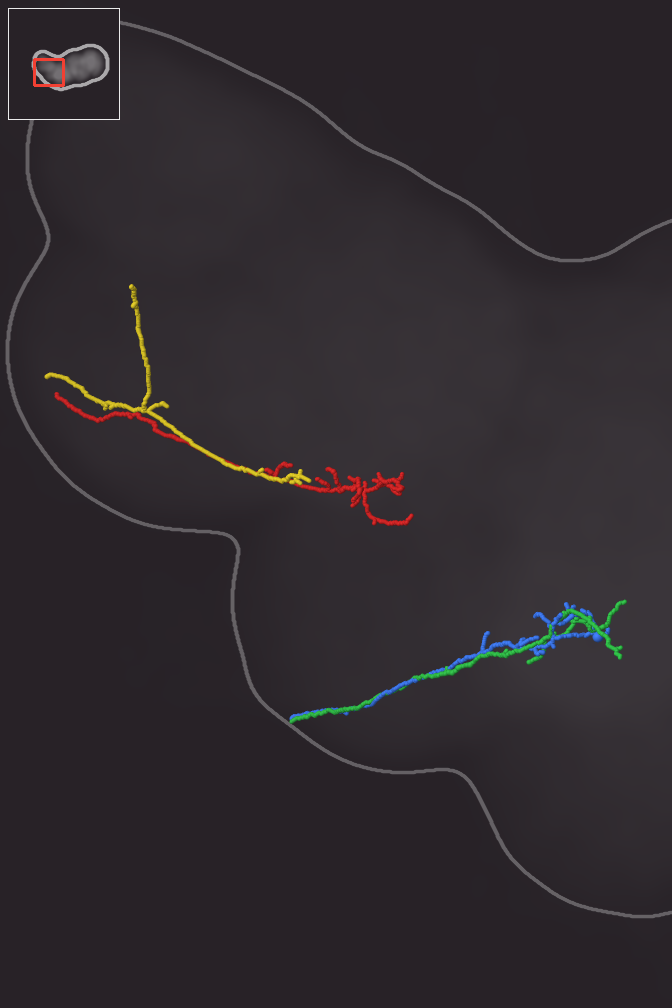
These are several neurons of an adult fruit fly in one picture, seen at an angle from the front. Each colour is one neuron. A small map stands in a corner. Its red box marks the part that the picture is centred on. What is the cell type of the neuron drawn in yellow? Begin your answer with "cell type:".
cell type: SNpp44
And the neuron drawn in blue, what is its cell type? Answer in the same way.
cell type: SNpp59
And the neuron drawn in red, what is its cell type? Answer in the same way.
cell type: SNpp40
